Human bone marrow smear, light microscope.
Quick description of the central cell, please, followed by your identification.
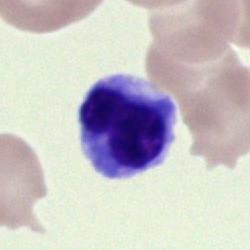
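A roughly round outline with a slightly uneven edge encloses this cell. Most of it is filled by the nucleus, whose chromatin is dark purple and dense. No granules are visible in the cytoplasm. It is an erythroblast.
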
